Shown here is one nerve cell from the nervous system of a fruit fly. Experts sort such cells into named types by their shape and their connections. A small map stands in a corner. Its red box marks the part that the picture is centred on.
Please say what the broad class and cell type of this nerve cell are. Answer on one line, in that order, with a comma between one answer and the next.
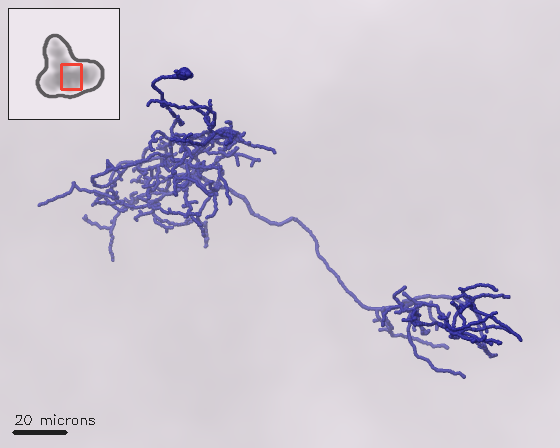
central-brain intrinsic neuron, IB047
